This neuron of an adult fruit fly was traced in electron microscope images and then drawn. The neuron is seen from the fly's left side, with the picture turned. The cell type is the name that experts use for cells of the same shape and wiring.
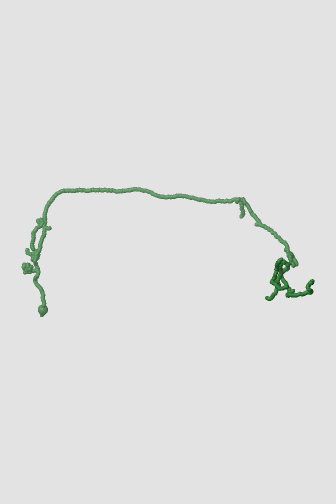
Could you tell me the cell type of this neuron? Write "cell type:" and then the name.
cell type: KCg-m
